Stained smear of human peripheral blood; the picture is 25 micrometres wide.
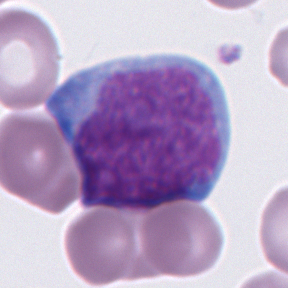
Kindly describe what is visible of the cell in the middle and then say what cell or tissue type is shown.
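Let's start with the outline: it is angular, and on the left side there is a pointed corner. The whole cell measures about 16 micrometres across. Now look at the cytoplasm, which is stained blue and is widest at the upper left of the nucleus. Notice that it contains no vacuoles. The nucleus takes up about 70% of the cell's area. This cell is a myeloblast.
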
